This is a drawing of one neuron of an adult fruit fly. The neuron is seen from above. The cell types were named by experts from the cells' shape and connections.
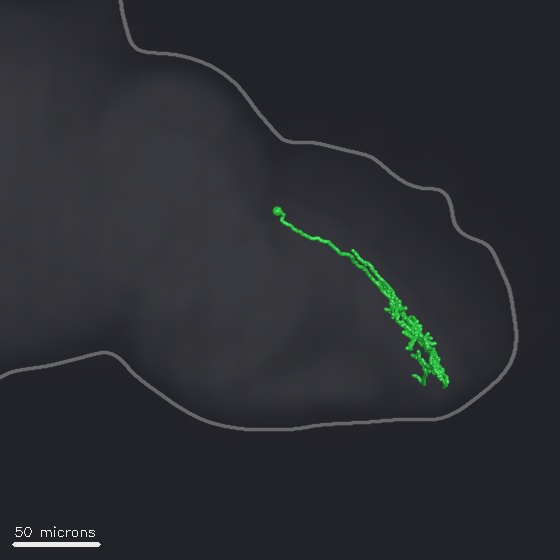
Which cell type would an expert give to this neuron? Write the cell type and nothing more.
Cm12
